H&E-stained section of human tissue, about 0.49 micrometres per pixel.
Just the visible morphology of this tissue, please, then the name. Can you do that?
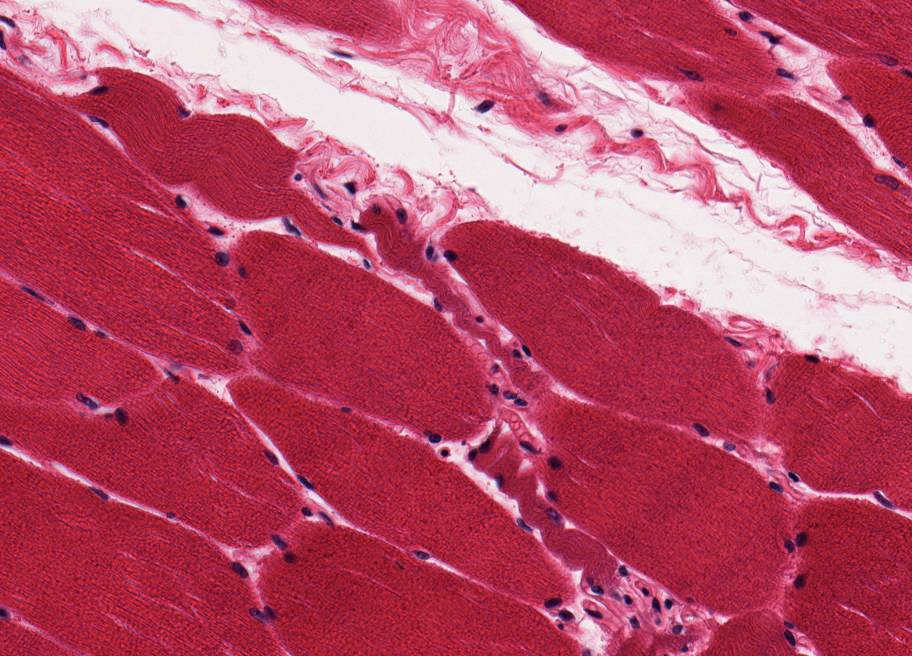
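Looking across, many of the fibres show up as elongated profiles with tapered ends, not as round cross-sections. Their nuclei are small, dark and flattened, and they sit at the fibre edges. The cytoplasm is an even deep red, marked by fine lengthwise myofibrillar lines. A band of loose, wavy, pale pink connective tissue runs across the upper part. This is skeletal muscle.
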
